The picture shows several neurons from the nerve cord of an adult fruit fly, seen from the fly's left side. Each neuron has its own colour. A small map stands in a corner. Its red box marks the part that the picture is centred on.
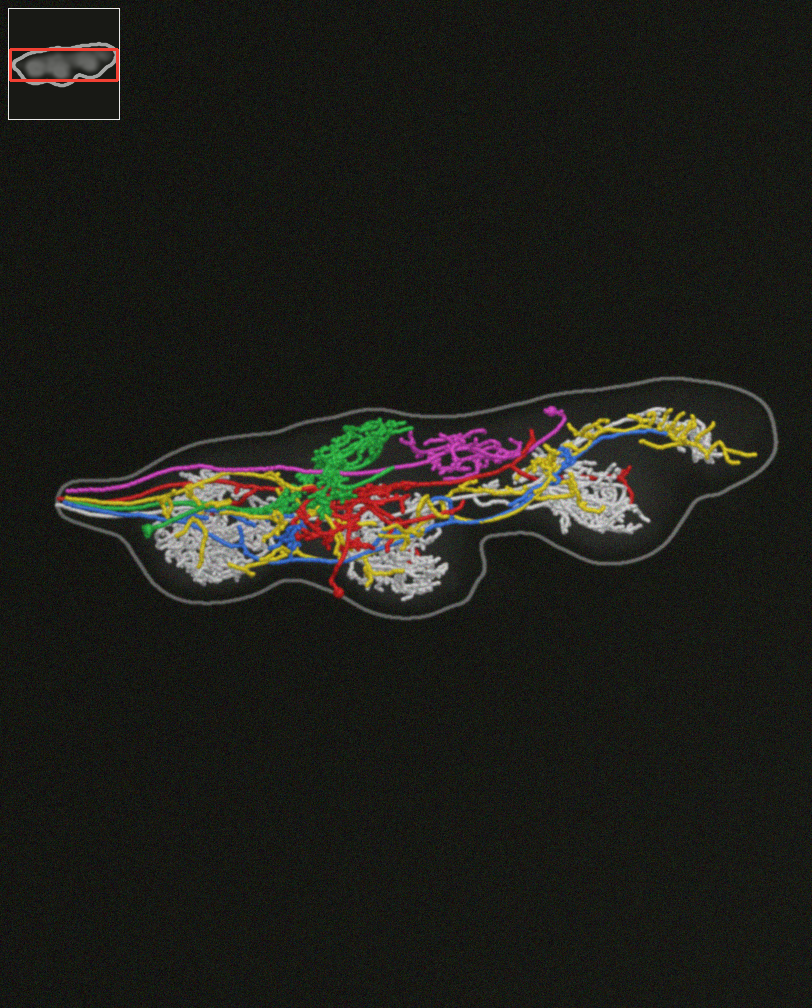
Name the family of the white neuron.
DNg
